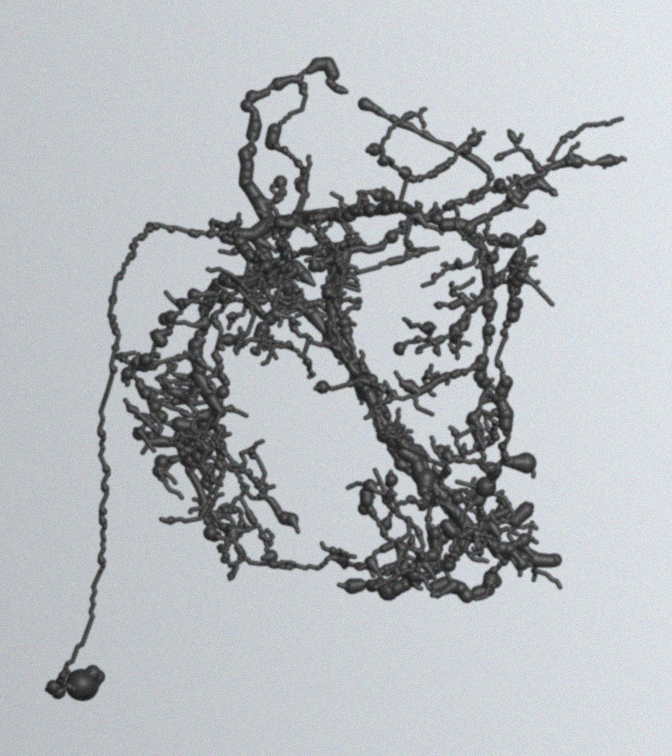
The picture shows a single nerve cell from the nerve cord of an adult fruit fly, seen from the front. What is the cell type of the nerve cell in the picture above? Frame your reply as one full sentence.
This nerve cell is typed as IN04B095.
